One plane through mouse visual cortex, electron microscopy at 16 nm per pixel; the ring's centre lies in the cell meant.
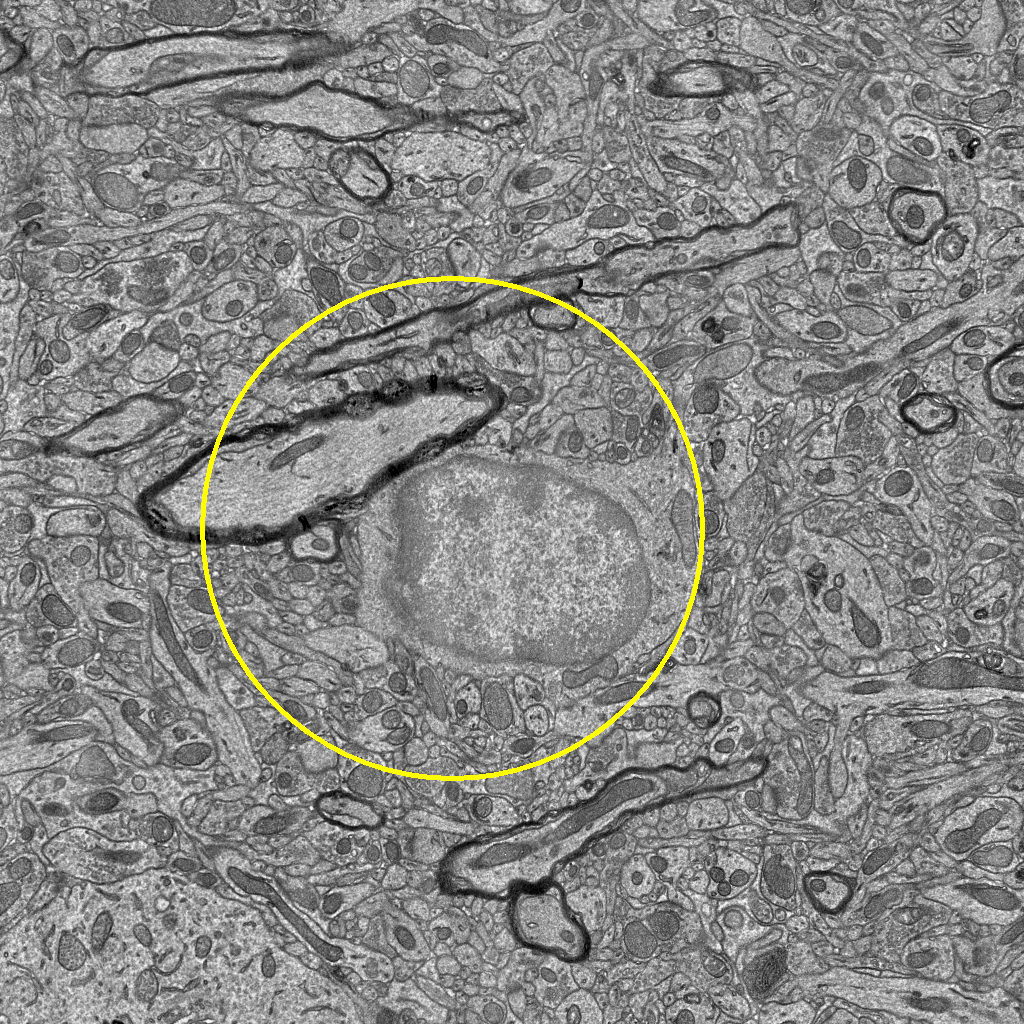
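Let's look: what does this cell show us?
Its nucleus, and the whole outline of that nucleus lies inside the ring.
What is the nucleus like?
Its envelope is smooth, with no deep infoldings. The chromatin is finely granular and pale, with only faint darker patches and no large dark clumps. And no distinct nucleolus stands out.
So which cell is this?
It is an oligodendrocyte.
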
